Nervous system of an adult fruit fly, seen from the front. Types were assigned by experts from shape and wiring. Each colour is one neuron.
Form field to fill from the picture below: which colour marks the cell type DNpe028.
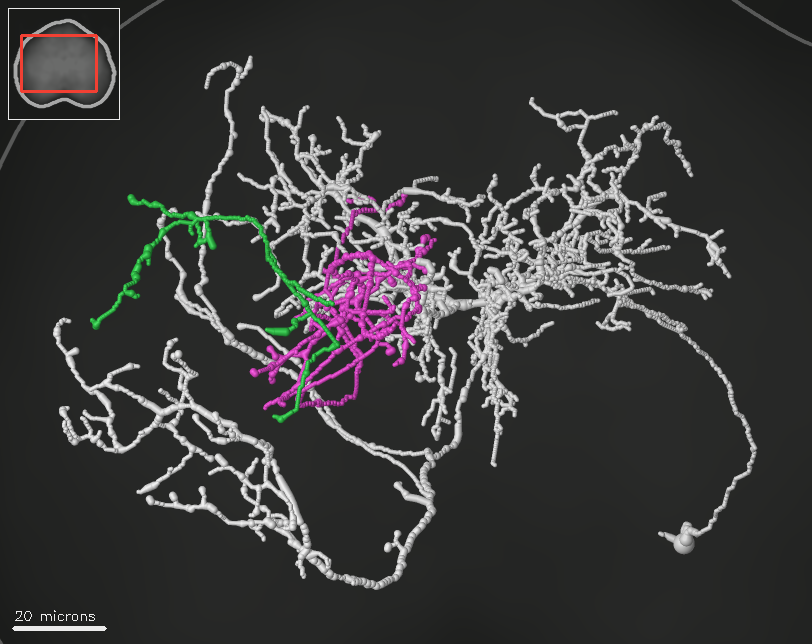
magenta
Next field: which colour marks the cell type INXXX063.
white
